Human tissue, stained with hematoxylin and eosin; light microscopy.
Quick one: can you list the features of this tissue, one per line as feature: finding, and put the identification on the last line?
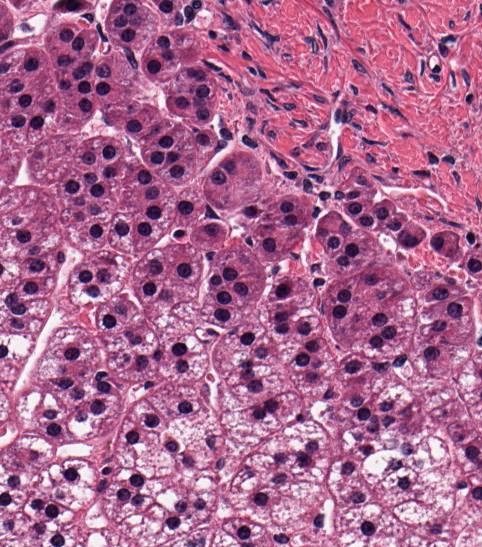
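Upper right: band of pink fibrous tissue
Fibrous tissue nuclei: scattered, elongated, spindle-shaped, running diagonally
Upper left cells: cytoplasm more eosinophilic and less vacuolated than in cells below
Polygonal cell nuclei: round, central, many with a small nucleolus
Name: adrenal gland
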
